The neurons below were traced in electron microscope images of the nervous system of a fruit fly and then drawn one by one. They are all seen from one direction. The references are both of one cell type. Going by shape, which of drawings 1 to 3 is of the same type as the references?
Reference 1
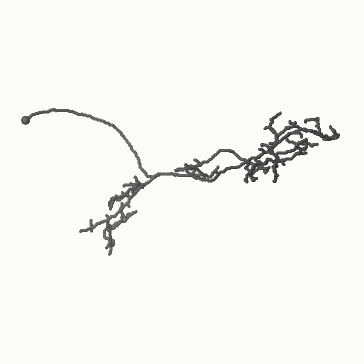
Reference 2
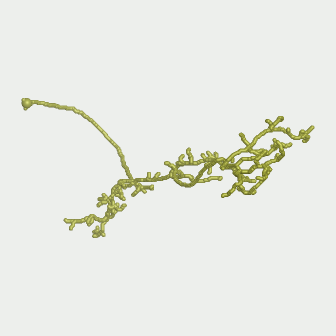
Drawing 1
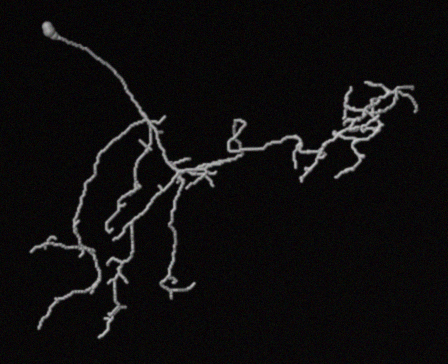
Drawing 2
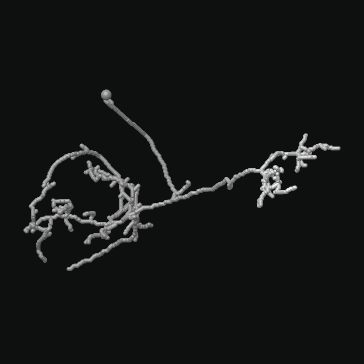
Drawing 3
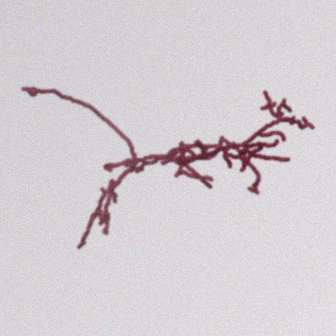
Drawing 3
